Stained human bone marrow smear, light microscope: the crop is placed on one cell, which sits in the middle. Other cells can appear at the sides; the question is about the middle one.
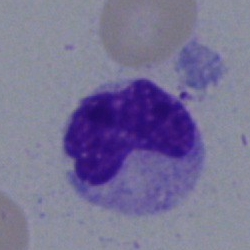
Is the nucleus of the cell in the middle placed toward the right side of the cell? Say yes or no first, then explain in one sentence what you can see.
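No. The nucleus lies in the upper and left parts of the cell.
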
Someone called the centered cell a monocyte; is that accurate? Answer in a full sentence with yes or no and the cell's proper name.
No, the central cell is a band neutrophil; it should not be labelled a monocyte.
